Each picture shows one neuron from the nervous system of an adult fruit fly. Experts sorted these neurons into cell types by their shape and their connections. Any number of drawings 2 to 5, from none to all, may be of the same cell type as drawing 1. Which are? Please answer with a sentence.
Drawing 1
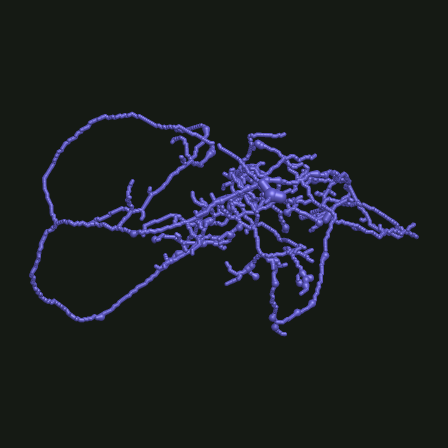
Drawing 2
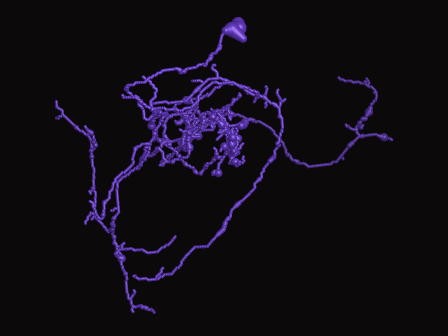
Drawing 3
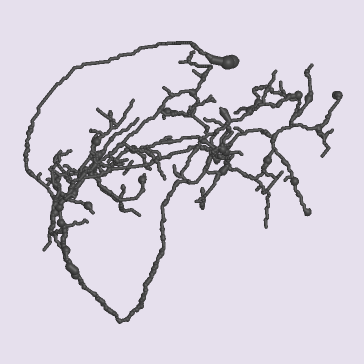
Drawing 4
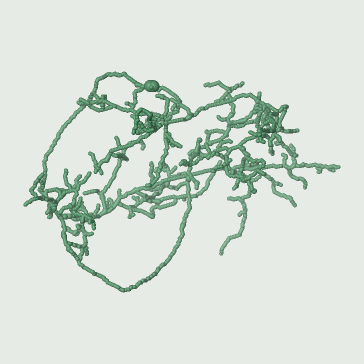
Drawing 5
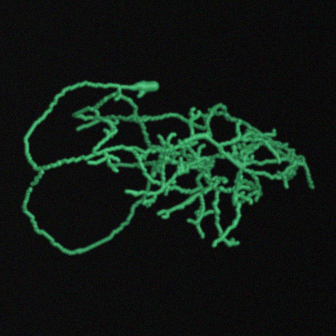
Drawing 3, drawing 4 and drawing 5 are of the same cell type.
